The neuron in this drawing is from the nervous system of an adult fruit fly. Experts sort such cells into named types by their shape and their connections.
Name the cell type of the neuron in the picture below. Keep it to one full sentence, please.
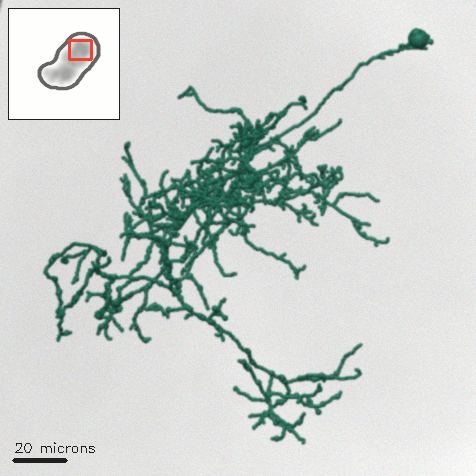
The type assigned to this neuron is CL067.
